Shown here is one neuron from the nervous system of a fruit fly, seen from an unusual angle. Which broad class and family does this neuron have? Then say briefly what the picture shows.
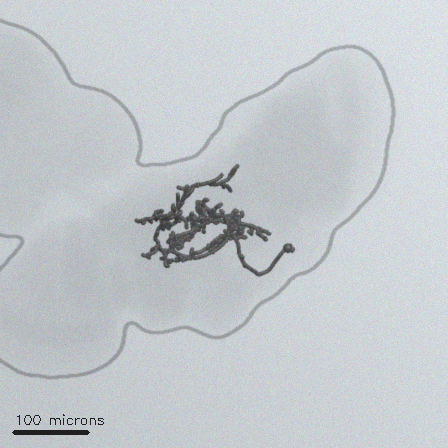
Its broad class is central-brain intrinsic neuron. Its family is hemilineage MX7. By the scale bar it is about 200 microns wide in this view. As drawn here it is wider than it is tall.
